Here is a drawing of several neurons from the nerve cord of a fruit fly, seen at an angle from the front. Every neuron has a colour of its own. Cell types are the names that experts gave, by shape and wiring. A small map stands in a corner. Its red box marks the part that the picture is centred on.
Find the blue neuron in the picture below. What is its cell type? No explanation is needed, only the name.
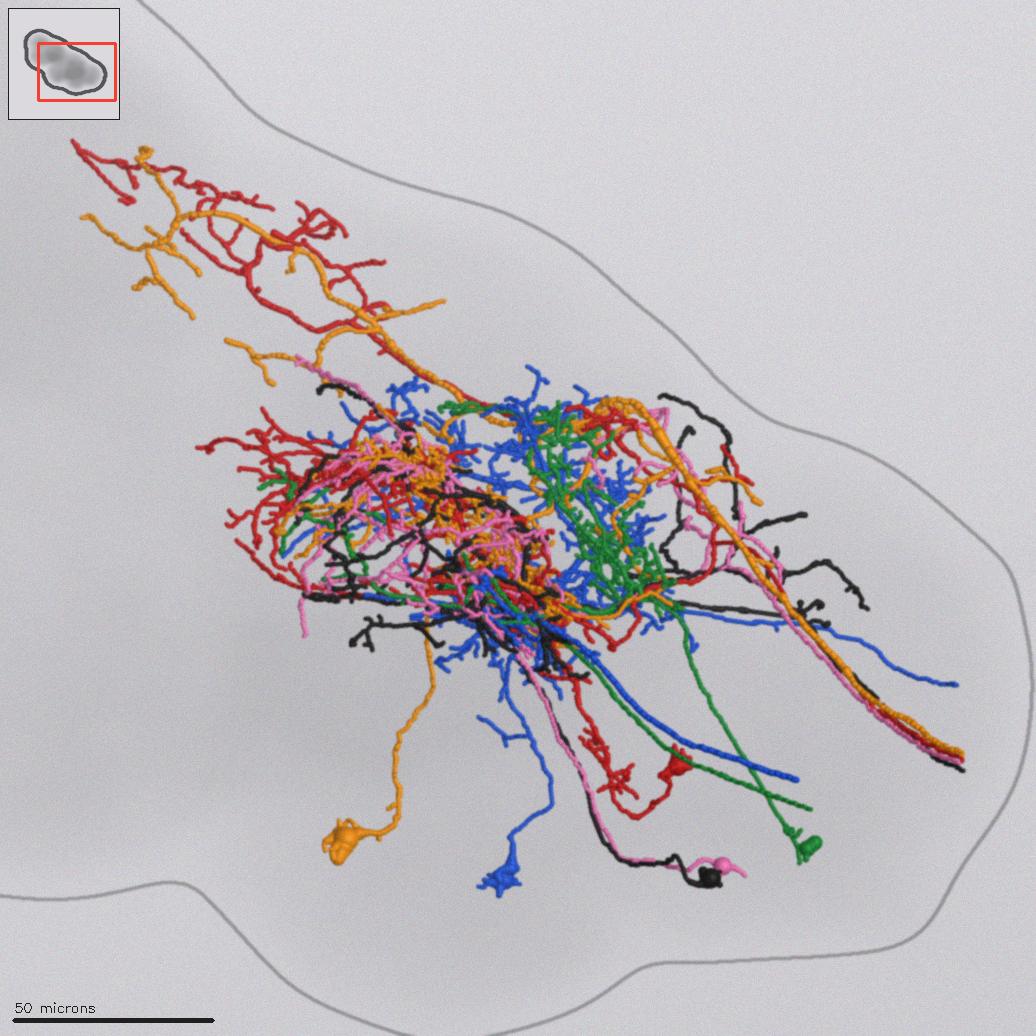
AN06B040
